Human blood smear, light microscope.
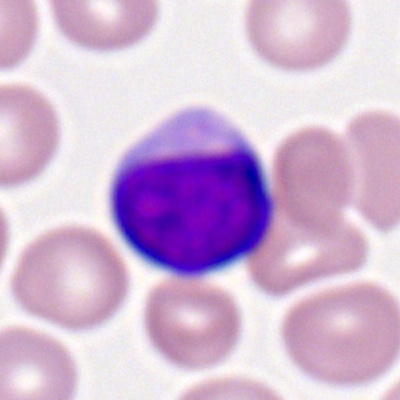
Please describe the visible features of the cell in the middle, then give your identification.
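Looking at the outline, it's roughly rounded, though the top edge comes to a slightly angular peak. The nucleus fills most of it, its upper border fairly straight, with dense, dark purple, coarsely clumped chromatin. Above sits a pale blue cap of cytoplasm. So: a lymphocyte.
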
